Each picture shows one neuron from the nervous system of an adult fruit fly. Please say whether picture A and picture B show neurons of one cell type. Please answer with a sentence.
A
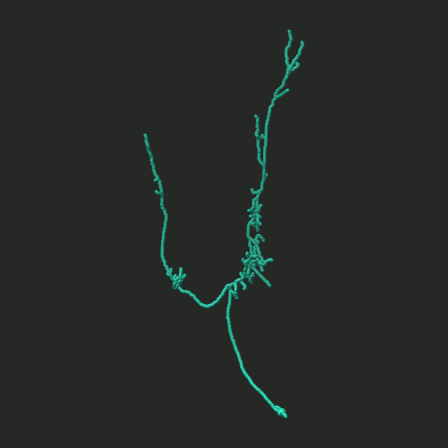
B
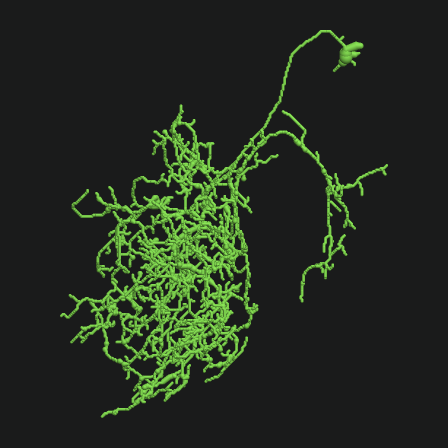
They are of different cell types.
